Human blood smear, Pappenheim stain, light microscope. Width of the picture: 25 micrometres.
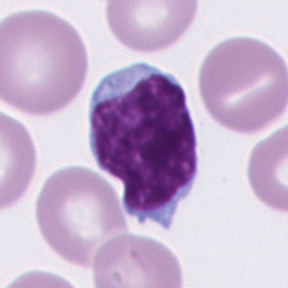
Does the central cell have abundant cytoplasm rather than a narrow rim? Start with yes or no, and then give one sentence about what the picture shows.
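No. The cytoplasm is a scant pale blue rim, widest at the upper left.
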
